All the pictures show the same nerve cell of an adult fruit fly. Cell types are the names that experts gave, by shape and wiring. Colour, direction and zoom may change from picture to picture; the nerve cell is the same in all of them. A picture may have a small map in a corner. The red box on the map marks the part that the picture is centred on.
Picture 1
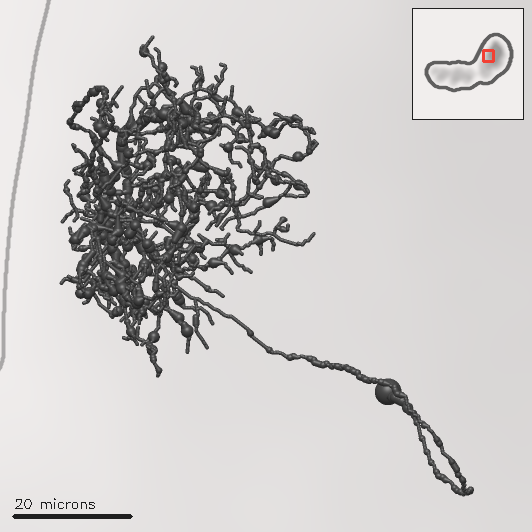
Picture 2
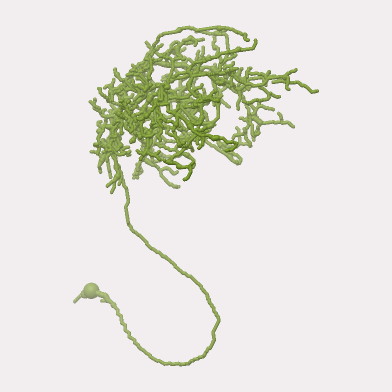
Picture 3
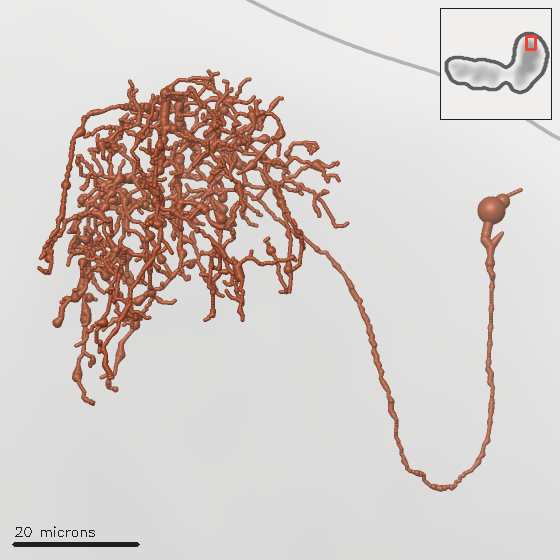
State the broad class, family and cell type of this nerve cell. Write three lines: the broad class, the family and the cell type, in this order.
central-brain intrinsic neuron
hemilineage LHl4_dorsal
CB2691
